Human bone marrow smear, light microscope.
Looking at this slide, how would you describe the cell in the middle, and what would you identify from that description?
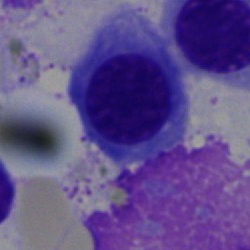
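Dense chromatin here, staining deep purple, with blue cytoplasm around it. The rim of cytoplasm is widest above the nucleus, and the cell outline is irregular rather than smoothly round. It's an erythroblast.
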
